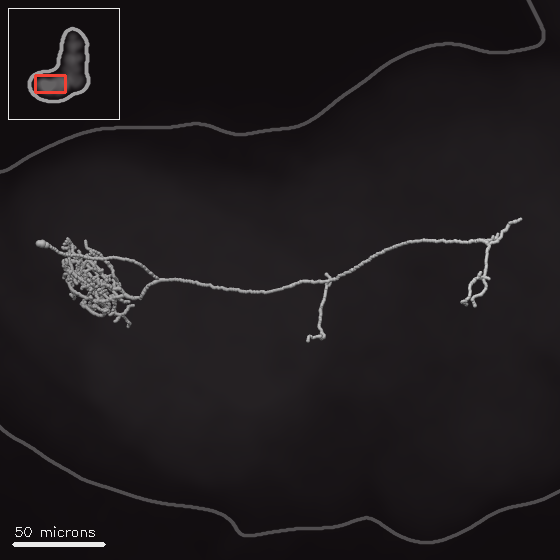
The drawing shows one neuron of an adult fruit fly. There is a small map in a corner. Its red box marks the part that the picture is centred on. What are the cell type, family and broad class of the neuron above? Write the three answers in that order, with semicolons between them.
LoVP93; hemilineage VPNp1_lateral; visual projection neuron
